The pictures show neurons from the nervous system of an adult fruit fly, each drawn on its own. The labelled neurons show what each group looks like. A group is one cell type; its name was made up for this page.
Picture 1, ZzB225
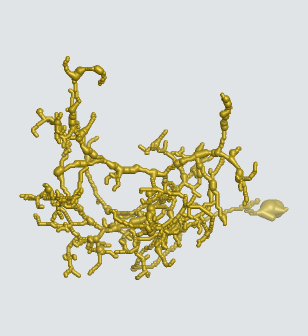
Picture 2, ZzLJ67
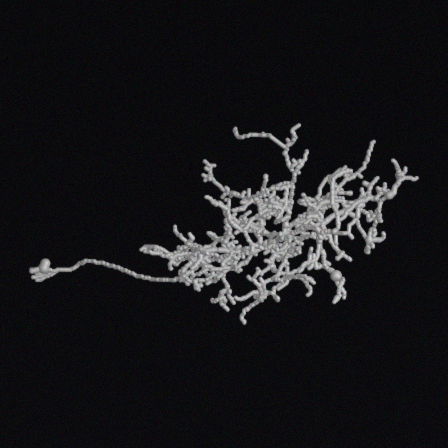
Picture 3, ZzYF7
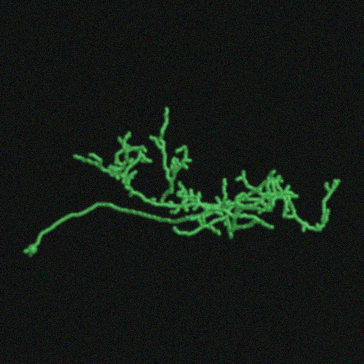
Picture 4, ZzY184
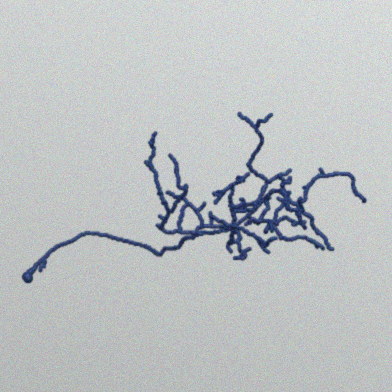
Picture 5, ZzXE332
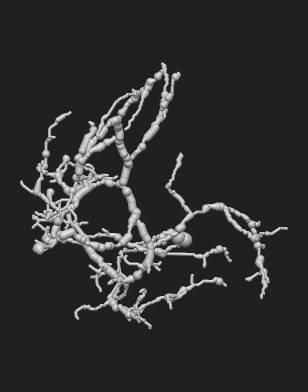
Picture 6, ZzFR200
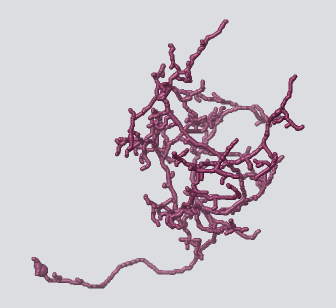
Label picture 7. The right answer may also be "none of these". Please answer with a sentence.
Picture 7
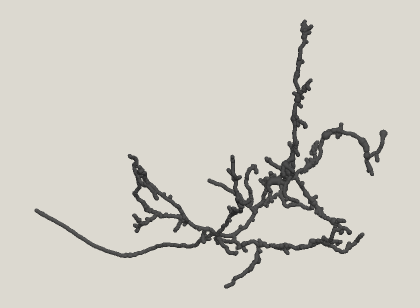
It belongs to ZzY184.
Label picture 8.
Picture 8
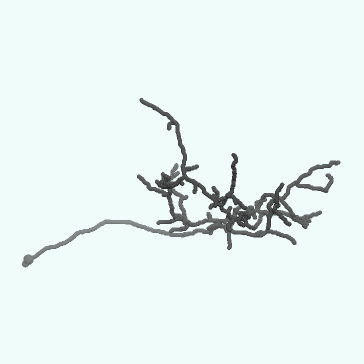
It belongs to ZzY184.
